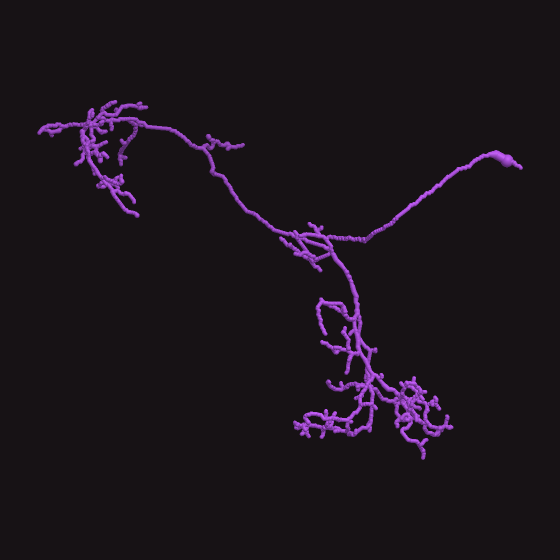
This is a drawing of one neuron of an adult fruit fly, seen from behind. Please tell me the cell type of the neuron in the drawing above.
SMP245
